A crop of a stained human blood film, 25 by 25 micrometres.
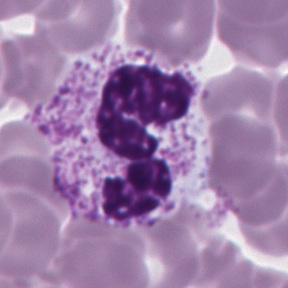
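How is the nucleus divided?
Into lobes joined in an S-shaped chain, with no nucleoli visible.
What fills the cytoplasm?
Many small pink-violet granules, scattered throughout; where they reach the edge, the outline becomes irregular and ragged.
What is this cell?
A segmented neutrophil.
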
